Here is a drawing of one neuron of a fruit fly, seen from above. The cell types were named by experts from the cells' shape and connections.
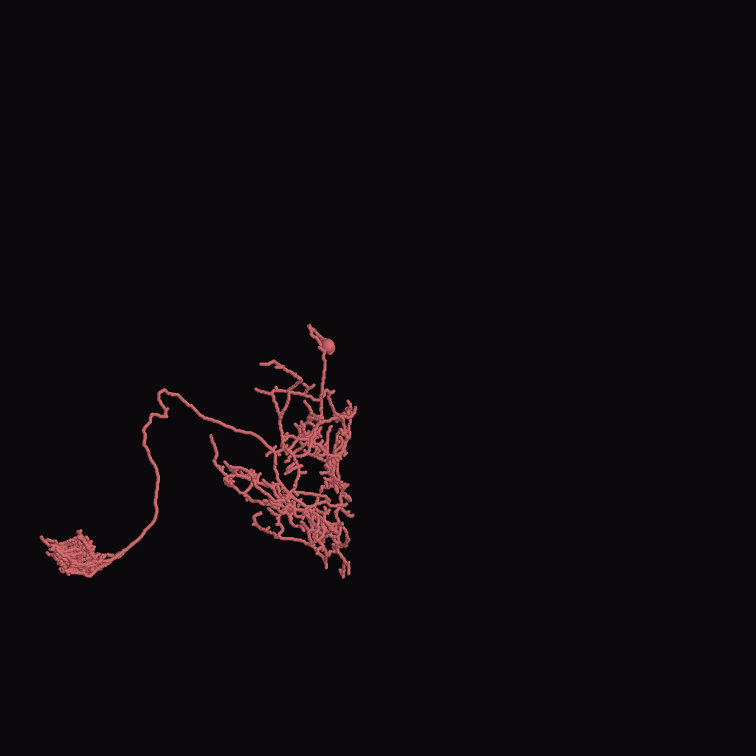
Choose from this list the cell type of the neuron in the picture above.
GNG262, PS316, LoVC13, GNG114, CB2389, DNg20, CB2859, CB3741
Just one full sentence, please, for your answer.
To this neuron applies the cell type name LoVC13.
